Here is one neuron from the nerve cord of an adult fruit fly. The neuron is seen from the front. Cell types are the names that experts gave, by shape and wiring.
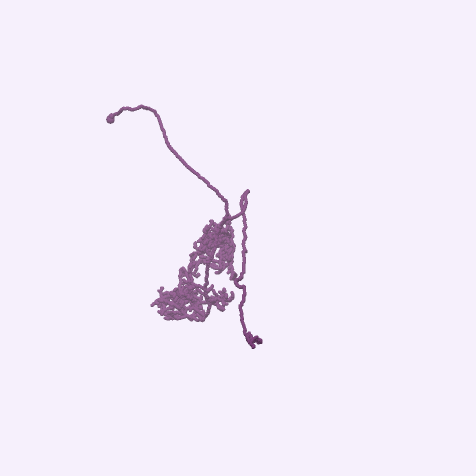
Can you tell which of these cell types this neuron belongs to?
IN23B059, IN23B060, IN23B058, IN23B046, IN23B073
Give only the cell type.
IN23B046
